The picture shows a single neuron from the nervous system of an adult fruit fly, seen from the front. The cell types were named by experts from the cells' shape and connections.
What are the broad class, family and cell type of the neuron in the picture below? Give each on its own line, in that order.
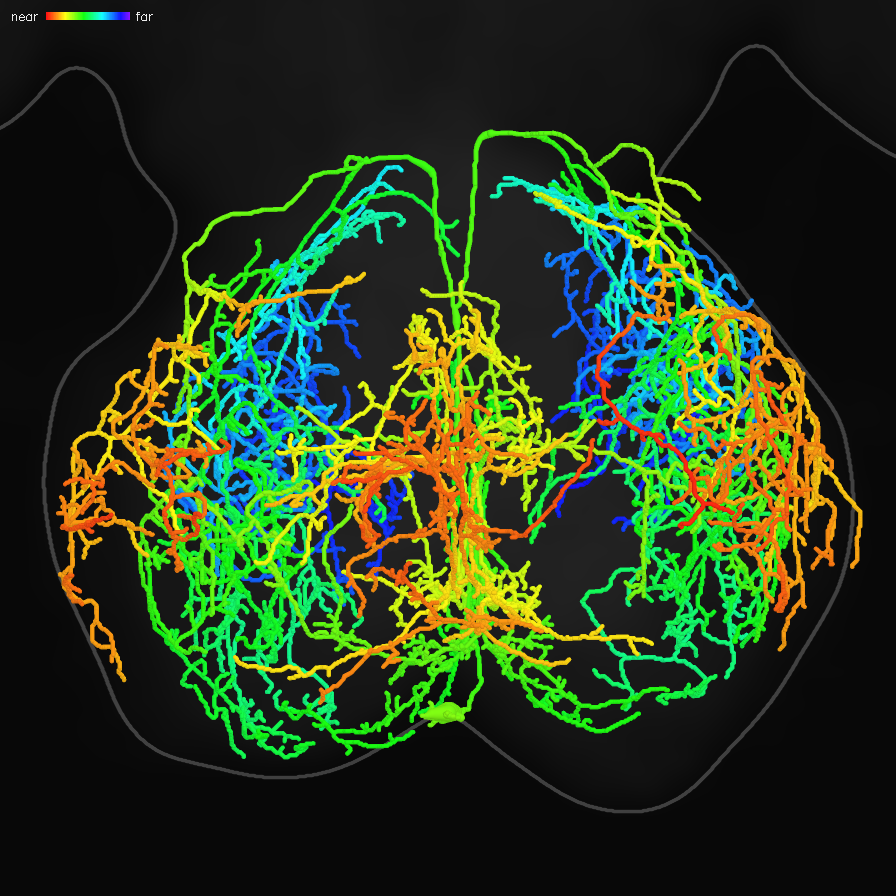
nerve-cord intrinsic neuron
hemilineage 00A
IN00A001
